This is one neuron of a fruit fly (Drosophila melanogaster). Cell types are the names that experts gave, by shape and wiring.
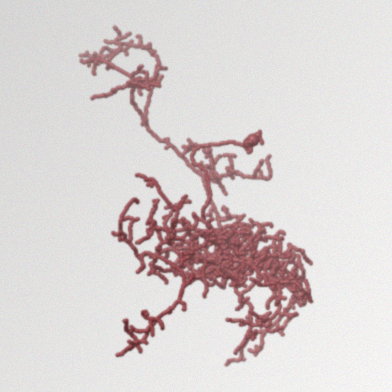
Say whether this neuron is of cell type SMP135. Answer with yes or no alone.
no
